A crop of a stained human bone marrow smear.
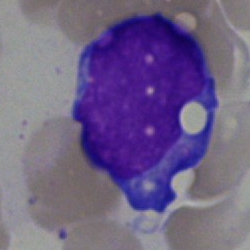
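Blast in a stained human bone marrow smear. Notice how fine and evenly spread the chromatin is, with no coarse clumps. Look for three small pale dots running in a roughly vertical row within the nucleus. The cytoplasm is a deep blue, and at the bottom the outline bulges out into a blunt, irregular projection.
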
